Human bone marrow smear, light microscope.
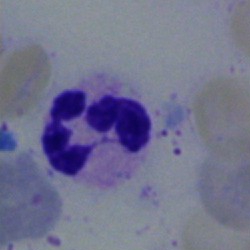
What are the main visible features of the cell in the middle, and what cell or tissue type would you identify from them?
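Let me look at the nucleus: it is split into several separate lobes, held together by thin strands. Those lobes sit in a ring around a paler central patch of cytoplasm. The chromatin is dense and stains dark purple, and the outline of the cell is roughly round. So this one is a segmented neutrophil.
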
